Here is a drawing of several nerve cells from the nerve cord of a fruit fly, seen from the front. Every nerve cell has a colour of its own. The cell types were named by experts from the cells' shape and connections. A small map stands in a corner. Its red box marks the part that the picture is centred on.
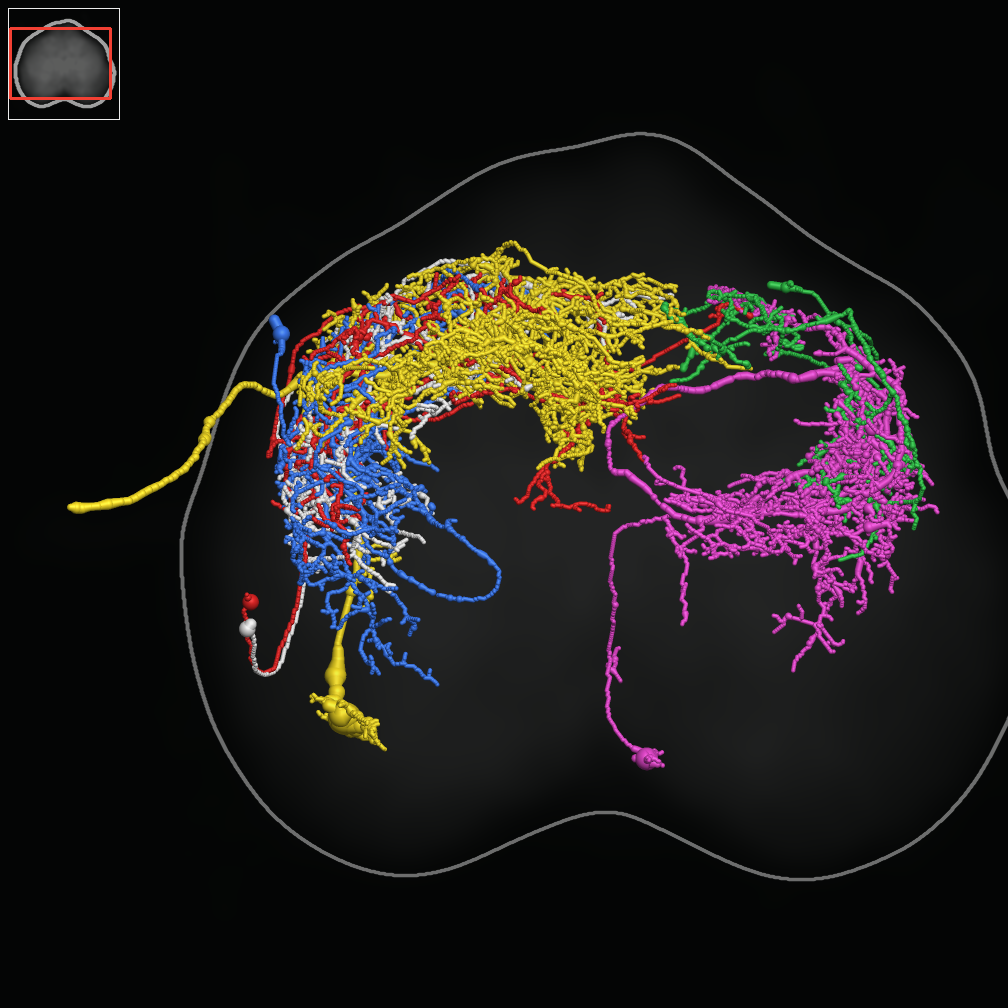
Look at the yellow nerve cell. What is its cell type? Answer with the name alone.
tp2 MN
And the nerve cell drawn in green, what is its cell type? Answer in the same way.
IN11B015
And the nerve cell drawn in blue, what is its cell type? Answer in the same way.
dMS2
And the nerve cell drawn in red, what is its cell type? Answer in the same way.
vMS11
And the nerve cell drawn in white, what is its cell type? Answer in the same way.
IN08A011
